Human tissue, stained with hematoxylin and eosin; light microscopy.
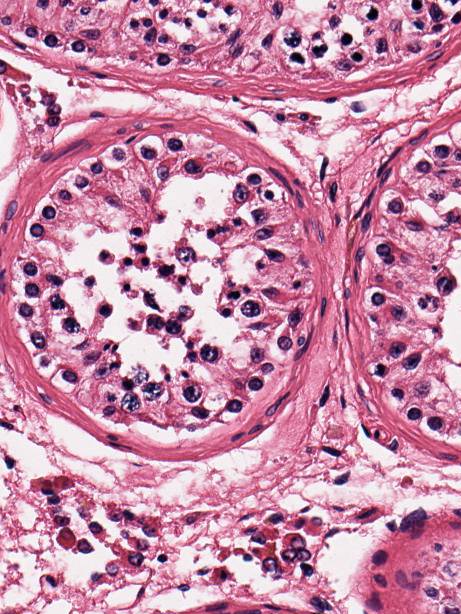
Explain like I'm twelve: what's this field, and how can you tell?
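Seminiferous tubule, cut across, with one whole profile at centre-left. The central one's wall holds several layers of cells with round, dark-staining nuclei.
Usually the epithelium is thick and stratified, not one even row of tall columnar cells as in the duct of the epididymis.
Its middle is pale and open, with loose detached cells. Pale, wispy stroma lies between.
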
